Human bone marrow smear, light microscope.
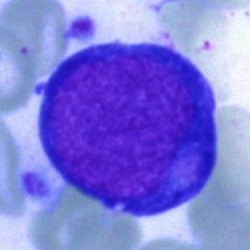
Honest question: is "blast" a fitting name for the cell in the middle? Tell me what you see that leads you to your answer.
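The deep blue of the cytoplasm is the first thing to weigh, and it leans away from blast.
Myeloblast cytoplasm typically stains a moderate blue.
The chromatin, fine and evenly spread across the nucleus, would suit a blast as well.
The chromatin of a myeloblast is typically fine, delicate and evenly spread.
Beyond that, a paler patch lies in the cytoplasm at the lower right edge of the nucleus, no granules are seen, and pale red cells lie close around the cell on several sides. So blast is not the right name here; this cell is a proerythroblast.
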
